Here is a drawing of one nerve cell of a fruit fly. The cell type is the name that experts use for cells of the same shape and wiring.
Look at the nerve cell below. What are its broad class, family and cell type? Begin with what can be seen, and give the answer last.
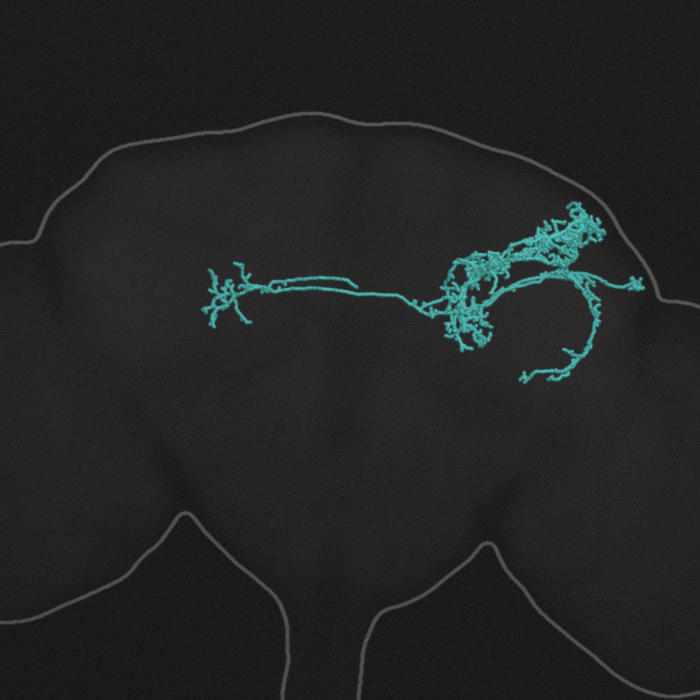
The picture shows dozens of branch ends. In this view it is wider than it is tall. It is a central-brain intrinsic neuron. Its family is hemilineage SLPa&l1_anterior. Its cell type is CL070_a.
